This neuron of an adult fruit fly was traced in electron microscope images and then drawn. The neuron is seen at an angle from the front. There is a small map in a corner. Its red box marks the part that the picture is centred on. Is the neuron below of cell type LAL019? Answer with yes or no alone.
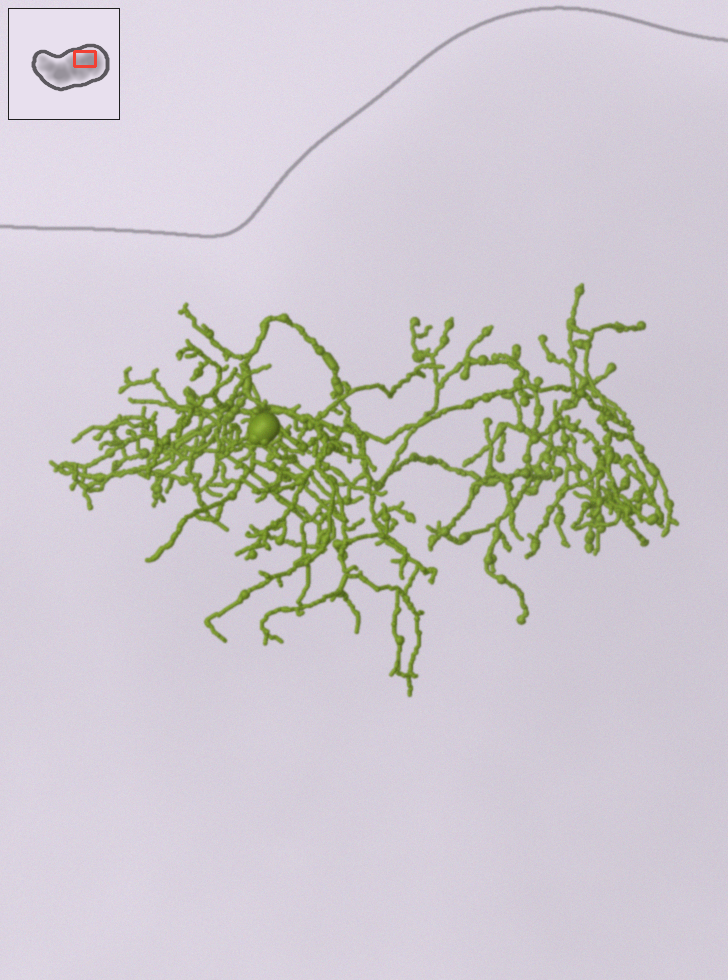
no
